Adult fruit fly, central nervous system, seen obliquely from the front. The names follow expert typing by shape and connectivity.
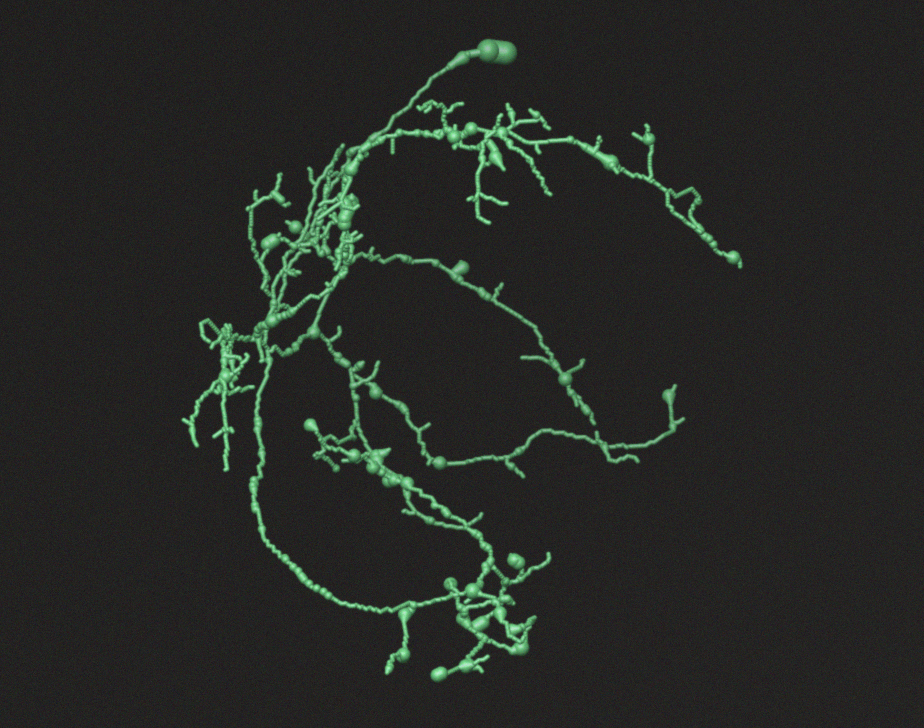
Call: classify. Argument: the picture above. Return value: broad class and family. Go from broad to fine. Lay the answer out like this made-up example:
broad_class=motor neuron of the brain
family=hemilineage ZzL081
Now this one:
broad_class=nerve-cord intrinsic neuron
family=hemilineage 09A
